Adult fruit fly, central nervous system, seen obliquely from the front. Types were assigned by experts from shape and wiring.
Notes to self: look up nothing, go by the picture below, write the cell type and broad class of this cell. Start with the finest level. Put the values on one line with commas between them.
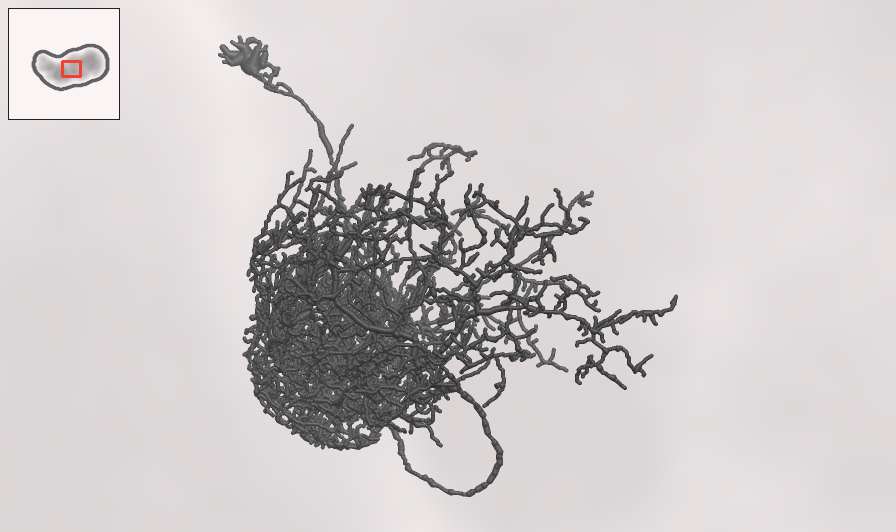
AVLP537, central-brain intrinsic neuron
